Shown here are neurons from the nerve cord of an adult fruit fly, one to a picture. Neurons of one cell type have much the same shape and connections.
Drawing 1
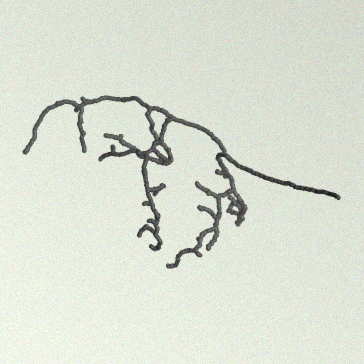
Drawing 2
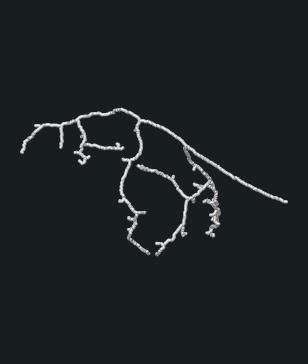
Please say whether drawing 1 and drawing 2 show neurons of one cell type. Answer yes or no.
yes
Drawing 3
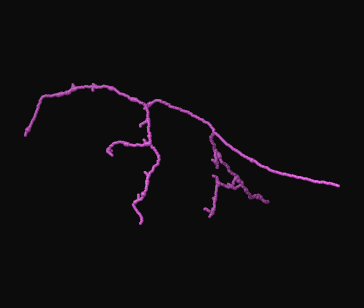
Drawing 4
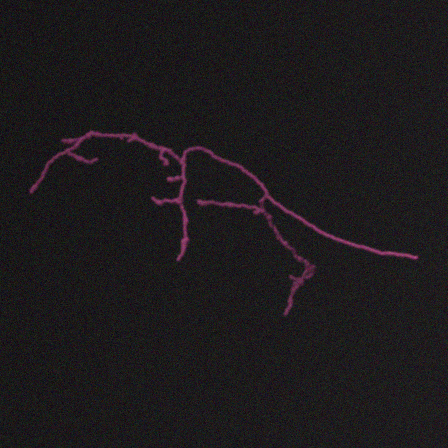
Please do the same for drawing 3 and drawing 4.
yes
